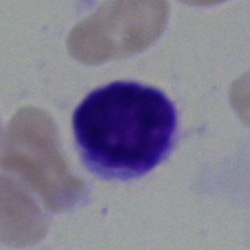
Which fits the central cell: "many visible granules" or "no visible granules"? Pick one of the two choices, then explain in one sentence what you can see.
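No visible granules. No granules are visible in the cytoplasm.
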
